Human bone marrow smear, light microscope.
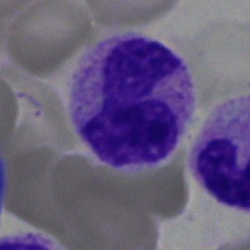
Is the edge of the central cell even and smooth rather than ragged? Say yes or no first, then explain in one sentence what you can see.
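Yes. The cell has a round, smooth outline.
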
